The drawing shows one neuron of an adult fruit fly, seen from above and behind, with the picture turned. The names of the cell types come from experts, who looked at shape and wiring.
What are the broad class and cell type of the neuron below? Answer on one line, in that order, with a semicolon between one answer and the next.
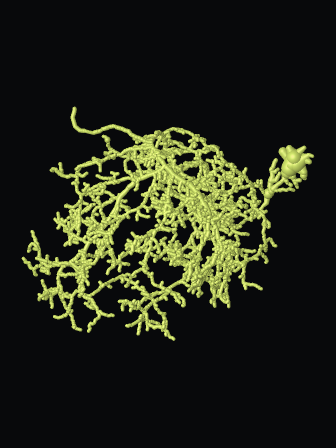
motor neuron of the nerve cord; Pleural remotor/abductor MN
